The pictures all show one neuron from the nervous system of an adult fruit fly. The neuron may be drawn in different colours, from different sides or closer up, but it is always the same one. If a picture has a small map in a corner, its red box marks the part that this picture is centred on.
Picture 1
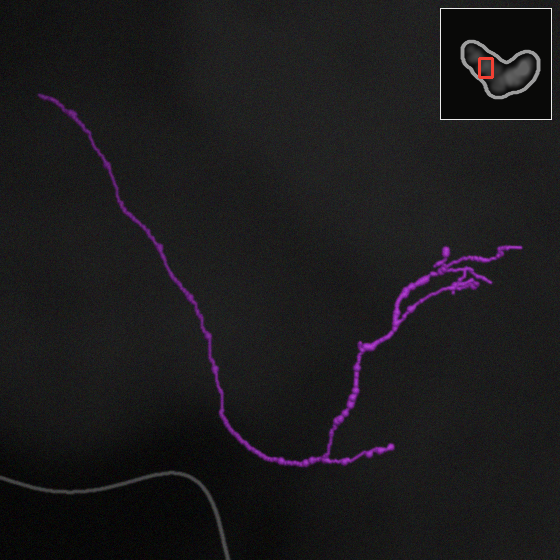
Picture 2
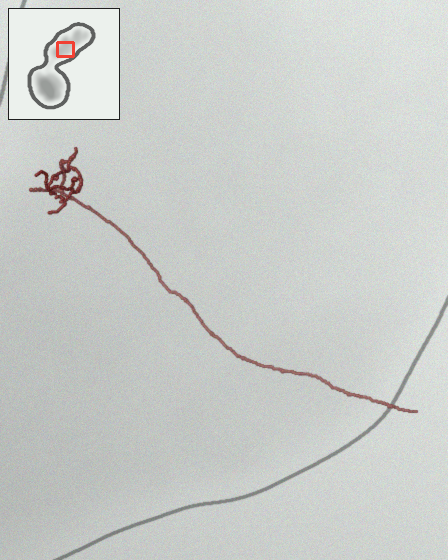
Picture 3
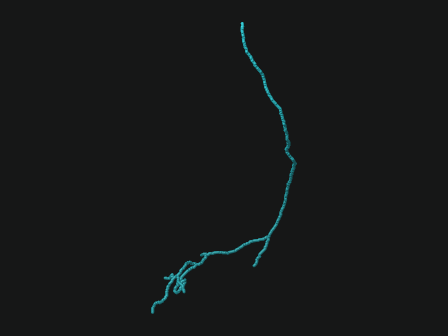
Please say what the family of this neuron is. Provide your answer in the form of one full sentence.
Under the family class mechanosensory tactile is grouped this neuron.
